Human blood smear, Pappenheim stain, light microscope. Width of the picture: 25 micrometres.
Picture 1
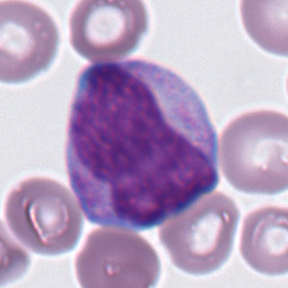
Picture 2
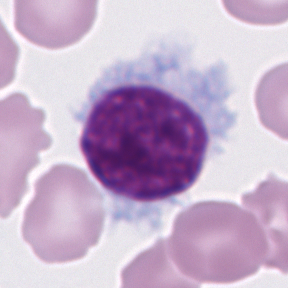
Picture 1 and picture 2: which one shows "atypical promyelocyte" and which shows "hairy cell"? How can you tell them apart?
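The first picture is the atypical promyelocyte and the second is the hairy cell. Look at the granules first: the atypical promyelocyte has fine, faint pinkish ones scattered through its cytoplasm, while the hairy cell shows no distinct granules at all.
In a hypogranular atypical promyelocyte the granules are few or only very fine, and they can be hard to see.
The hairy cell's cytoplasm is pale greyish blue.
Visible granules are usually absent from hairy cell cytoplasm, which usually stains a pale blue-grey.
The edges differ too: the atypical promyelocyte's outline is smooth with no surface projections, while the hairy cell's edge is ragged. In the atypical promyelocyte the nucleus fills most of the cell, and there are no vacuoles in the cytoplasm. The hairy cell's nucleus is round in outline and about 11 micrometres across, and the red cells lying all around it leave the nucleus uncovered.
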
